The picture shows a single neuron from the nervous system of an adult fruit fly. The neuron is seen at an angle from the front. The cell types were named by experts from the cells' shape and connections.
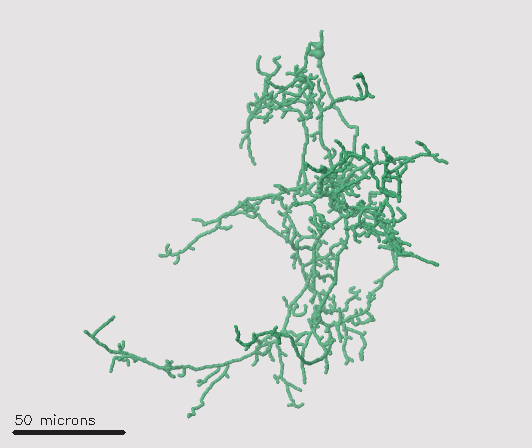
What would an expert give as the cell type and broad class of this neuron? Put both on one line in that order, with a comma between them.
PLP217, central-brain intrinsic neuron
